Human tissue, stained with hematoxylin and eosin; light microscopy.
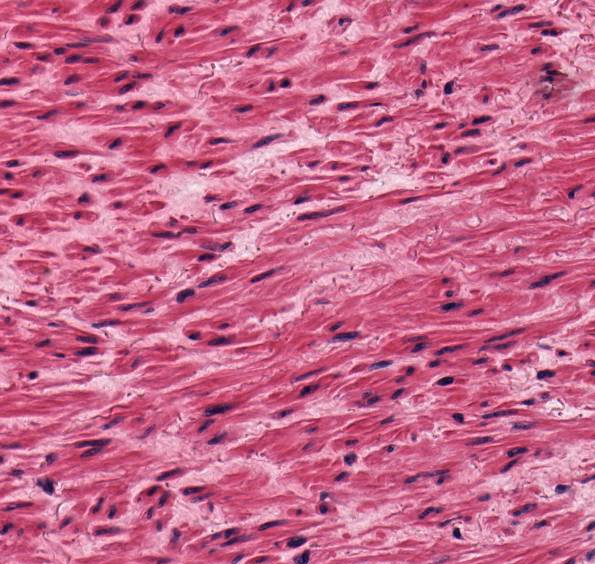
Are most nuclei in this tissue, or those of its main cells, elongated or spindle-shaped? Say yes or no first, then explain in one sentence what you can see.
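Yes. The nuclei are elongated, spindle to cigar shaped and dark blue, with their long axes lying along the cells.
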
